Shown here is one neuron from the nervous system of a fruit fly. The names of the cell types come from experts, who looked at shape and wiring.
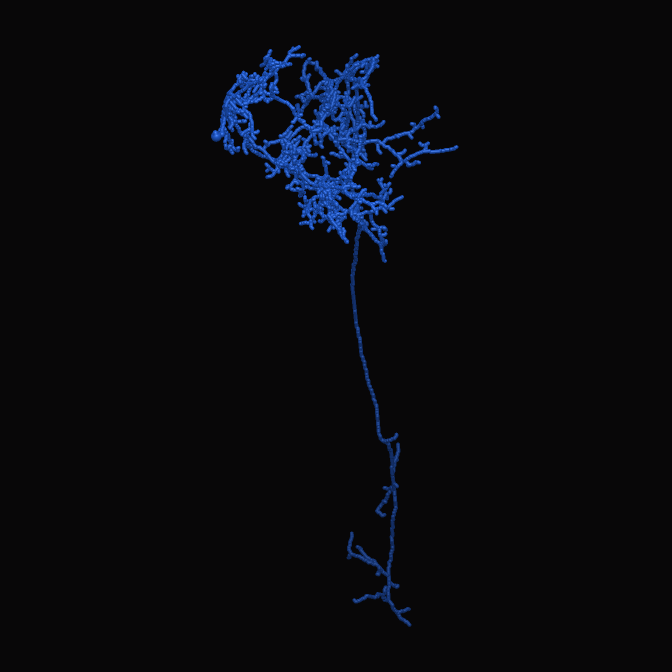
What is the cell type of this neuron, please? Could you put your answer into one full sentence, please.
Typed by cell type, the neuron is AVLP729m.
